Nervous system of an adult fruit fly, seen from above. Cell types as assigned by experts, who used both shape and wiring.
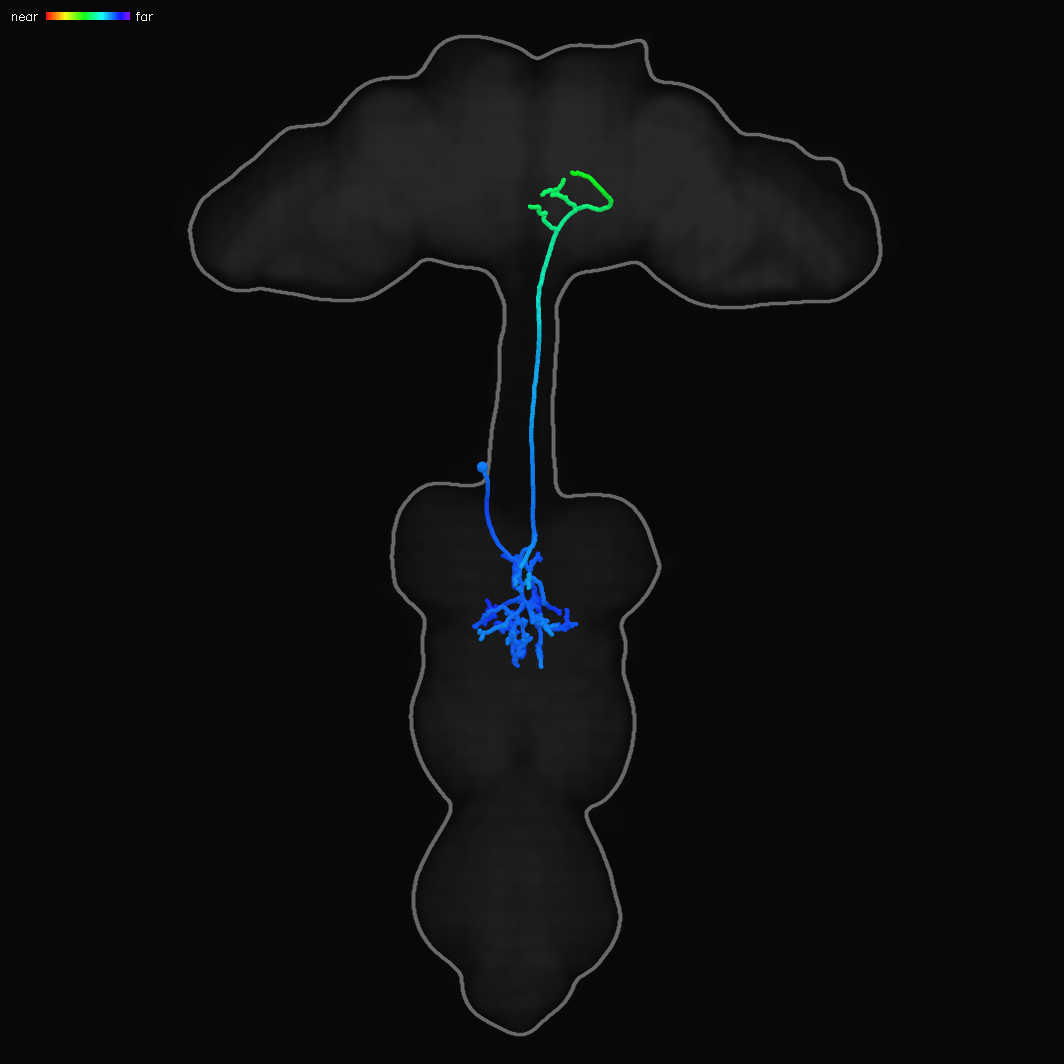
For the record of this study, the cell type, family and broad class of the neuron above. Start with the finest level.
AN08B099_f; hemilineage 08B; ascending neuron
